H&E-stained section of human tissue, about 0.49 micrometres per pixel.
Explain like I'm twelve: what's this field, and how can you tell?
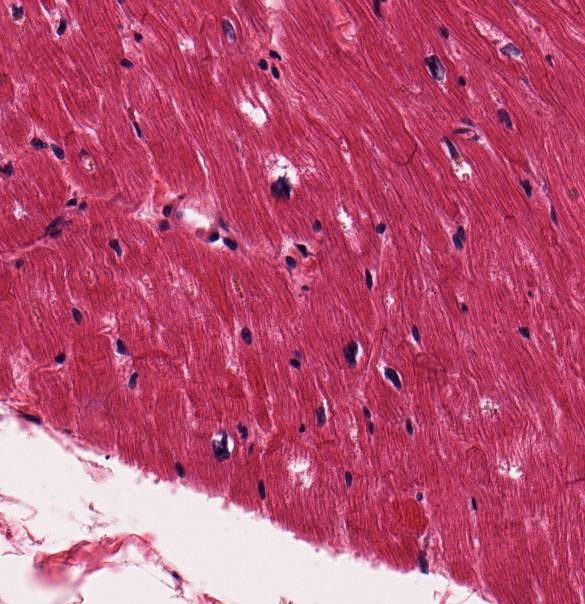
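You are looking at myocardium, cut along its length. Notice the small pale clear zone around several nuclei.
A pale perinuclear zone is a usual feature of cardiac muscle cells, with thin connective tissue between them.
Fibres pack closely with scant interstitial tissue; their deeply eosinophilic cytoplasm shows fine lengthwise fibrils. The tissue ends in an edge across the lower left.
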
